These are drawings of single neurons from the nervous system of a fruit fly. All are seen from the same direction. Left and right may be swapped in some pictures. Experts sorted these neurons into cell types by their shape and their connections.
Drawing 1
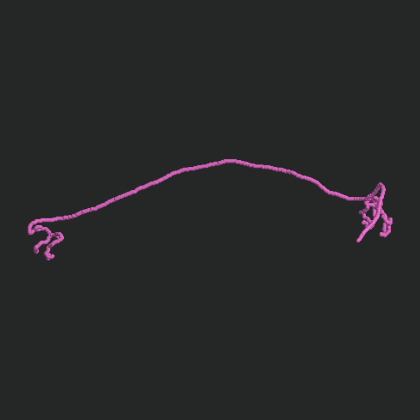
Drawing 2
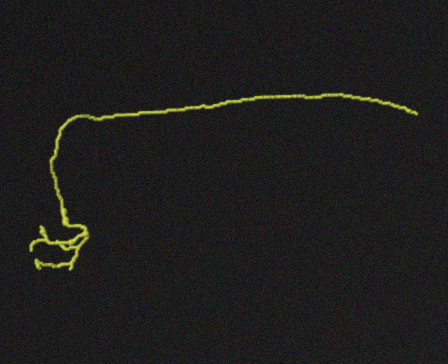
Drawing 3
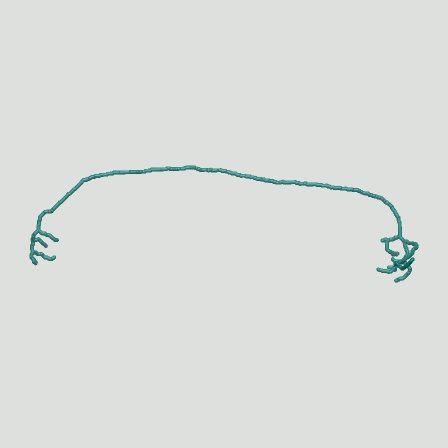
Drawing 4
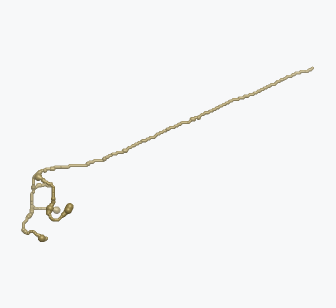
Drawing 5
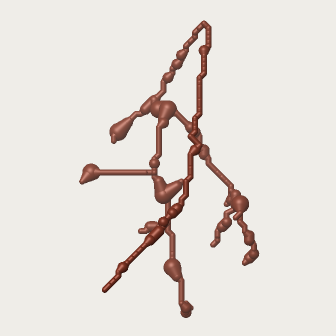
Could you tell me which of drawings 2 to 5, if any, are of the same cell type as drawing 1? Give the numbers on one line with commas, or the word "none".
2, 3, 4, 5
